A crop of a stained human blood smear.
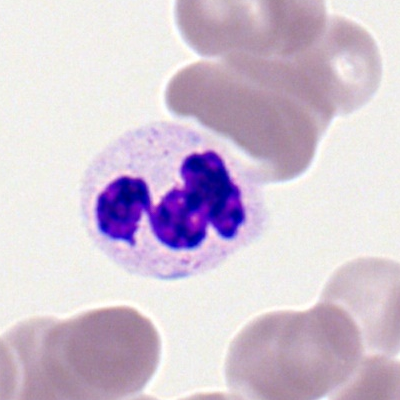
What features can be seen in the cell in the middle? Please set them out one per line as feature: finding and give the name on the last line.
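Nucleus: leftmost lobe joined to the rest by a narrow bridge
Chromatin: dark purple, coarsely clumped
Cytoplasm: pale pinkish-lilac
Granules: fine, faint, pinkish-violet, in the cytoplasm
Name: segmented neutrophil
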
